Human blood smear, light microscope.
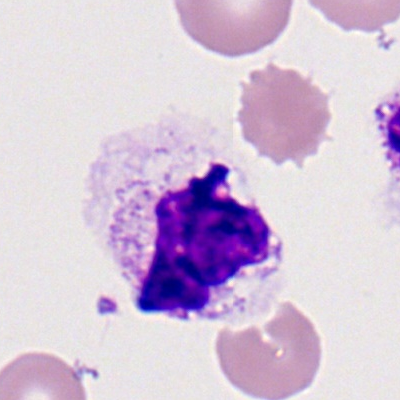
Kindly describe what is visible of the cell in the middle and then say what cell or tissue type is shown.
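Let's start with the nucleus: its outline is irregular and folded, and it sits toward the lower right of the cell, so most of the cytoplasm lies at the upper left. That cytoplasm is abundant and a pale greyish-lilac. Look closely and you'll see fine pinkish-purple granules scattered through it. Put together, this is a segmented neutrophil.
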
